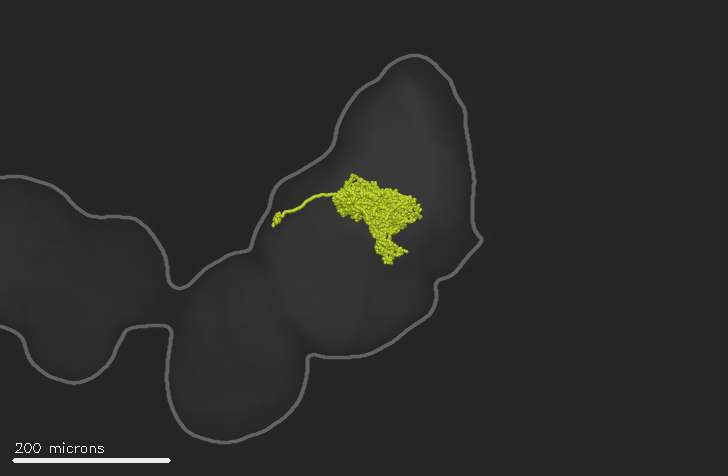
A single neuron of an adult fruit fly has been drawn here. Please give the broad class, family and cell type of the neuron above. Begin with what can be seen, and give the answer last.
By the scale bar it is about 190 microns wide in this view. In this view it is wider than it is tall. Its broad class is central-brain intrinsic neuron. Its family is called class DAN. The cell type is PPL107.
